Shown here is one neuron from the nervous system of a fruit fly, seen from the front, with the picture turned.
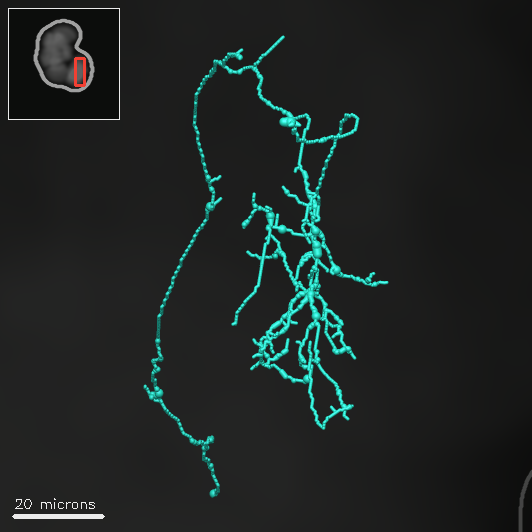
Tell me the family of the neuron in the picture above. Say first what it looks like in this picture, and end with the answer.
No cell body is drawn. From top to bottom in the picture it spans about 100 microns. The picture shows dozens of branch ends. It is a nerve-cord intrinsic neuron. The family is hemilineage 10B.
